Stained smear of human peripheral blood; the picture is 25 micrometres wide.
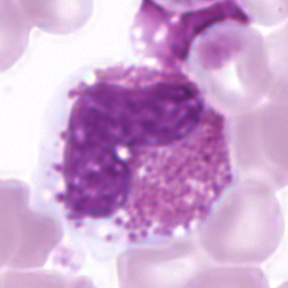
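Eosinophil, central cell. The nucleus occupies the upper and left portion of the cell and has dense, dark purple chromatin. The granules are pinkish purple and of about even size.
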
